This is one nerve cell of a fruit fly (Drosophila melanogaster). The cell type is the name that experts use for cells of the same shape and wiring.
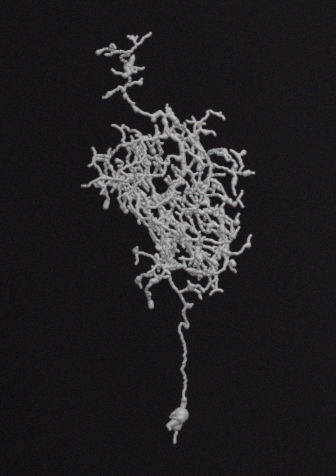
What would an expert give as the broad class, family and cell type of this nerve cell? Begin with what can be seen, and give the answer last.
The picture shows dozens of branch ends. As drawn here it is taller than it is wide. This is a central-brain intrinsic neuron. The family is hemilineage TRdl_b. Its cell type is PRW046.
